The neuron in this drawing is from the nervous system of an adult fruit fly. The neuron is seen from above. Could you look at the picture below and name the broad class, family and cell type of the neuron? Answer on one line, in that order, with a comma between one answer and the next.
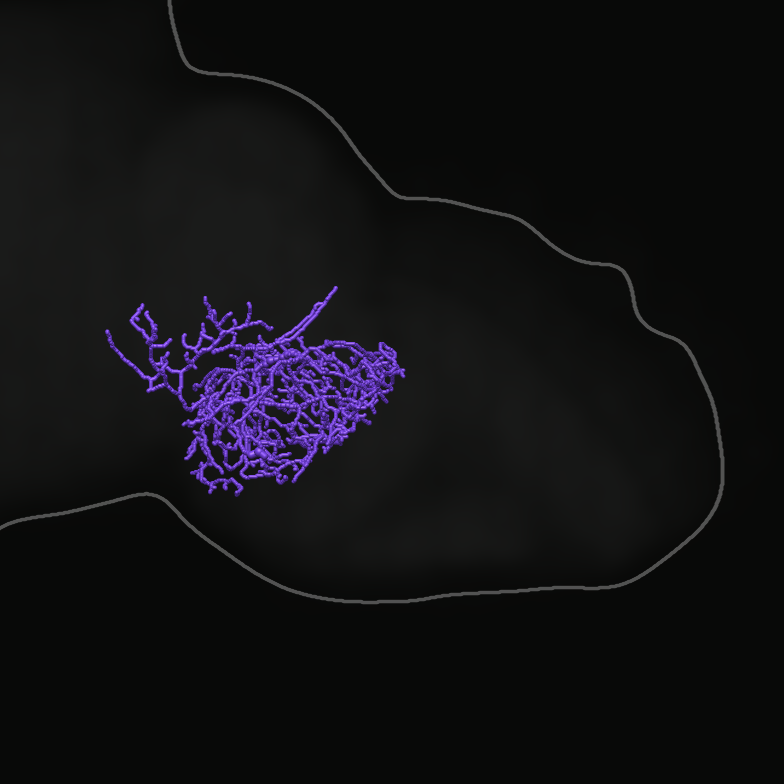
visual projection neuron, hemilineage VPNp&v1_posterior, LT67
